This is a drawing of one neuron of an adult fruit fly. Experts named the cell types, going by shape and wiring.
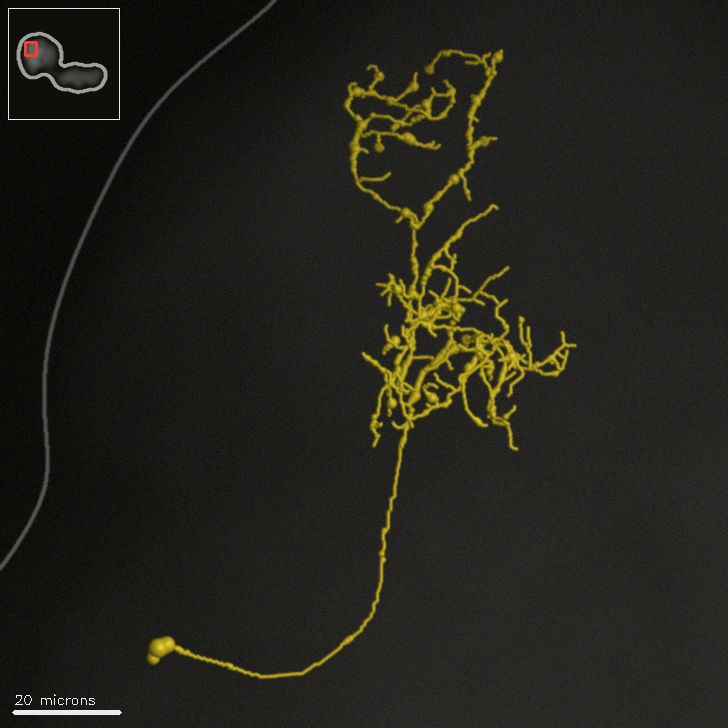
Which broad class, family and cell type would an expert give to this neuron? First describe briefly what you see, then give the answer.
The cell body can be seen at the lower left of the picture. From top to bottom in the picture it spans about 120 microns. The picture shows dozens of branch ends. It is a central-brain intrinsic neuron. Its family is hemilineage SLPav3. It is of cell type CB2053.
